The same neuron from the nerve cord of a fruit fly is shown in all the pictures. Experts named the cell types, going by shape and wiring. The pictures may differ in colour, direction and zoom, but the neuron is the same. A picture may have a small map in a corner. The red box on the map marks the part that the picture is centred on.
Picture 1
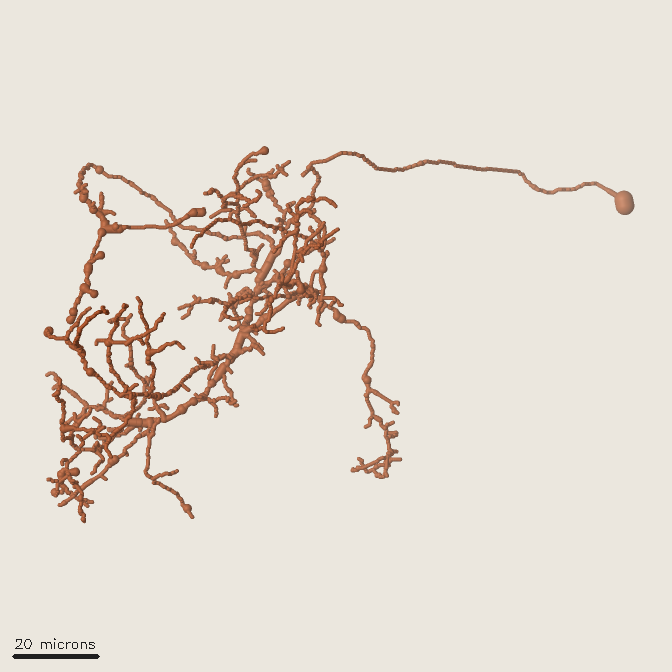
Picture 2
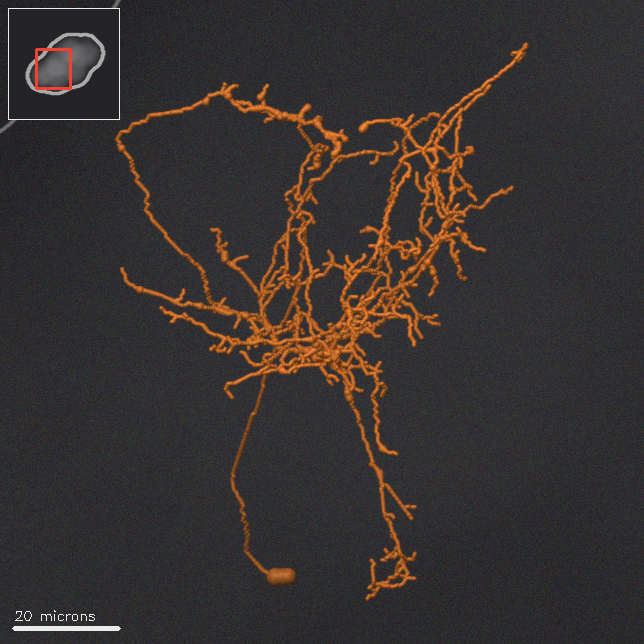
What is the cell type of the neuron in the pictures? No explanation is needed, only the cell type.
IN03A075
